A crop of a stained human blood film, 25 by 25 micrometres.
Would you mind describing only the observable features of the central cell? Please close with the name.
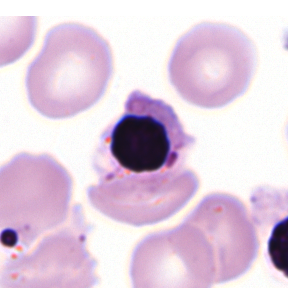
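Chromatin is very dense, nearly black-purple, without visible pattern. Cytoplasm is pale greyish-lilac, broadest at the upper right, where its edge is ragged and frayed. A few tiny orange-red dots line the left and lower border of the nucleus. The cell is a normoblast.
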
